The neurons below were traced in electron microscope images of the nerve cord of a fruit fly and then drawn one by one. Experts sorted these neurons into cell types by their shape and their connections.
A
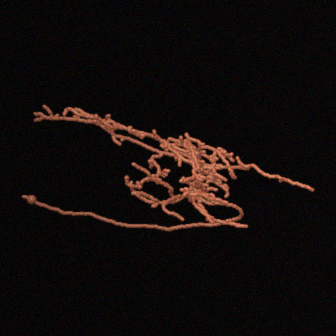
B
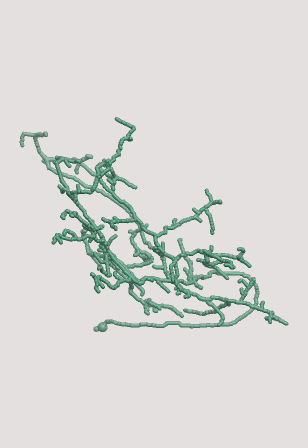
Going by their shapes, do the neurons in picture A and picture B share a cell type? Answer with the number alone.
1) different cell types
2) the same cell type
1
